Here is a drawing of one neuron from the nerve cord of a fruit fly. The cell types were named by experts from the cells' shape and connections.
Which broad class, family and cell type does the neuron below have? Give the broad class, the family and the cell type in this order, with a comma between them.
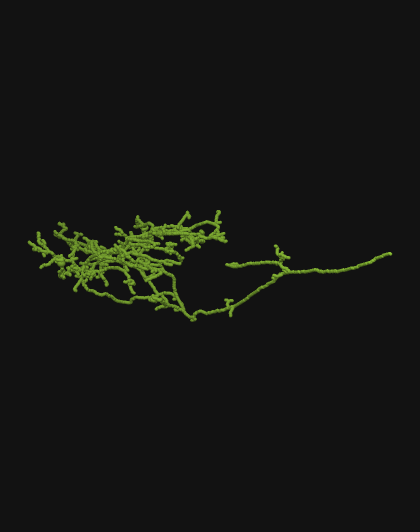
ascending neuron, hemilineage 17A, AN17A073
